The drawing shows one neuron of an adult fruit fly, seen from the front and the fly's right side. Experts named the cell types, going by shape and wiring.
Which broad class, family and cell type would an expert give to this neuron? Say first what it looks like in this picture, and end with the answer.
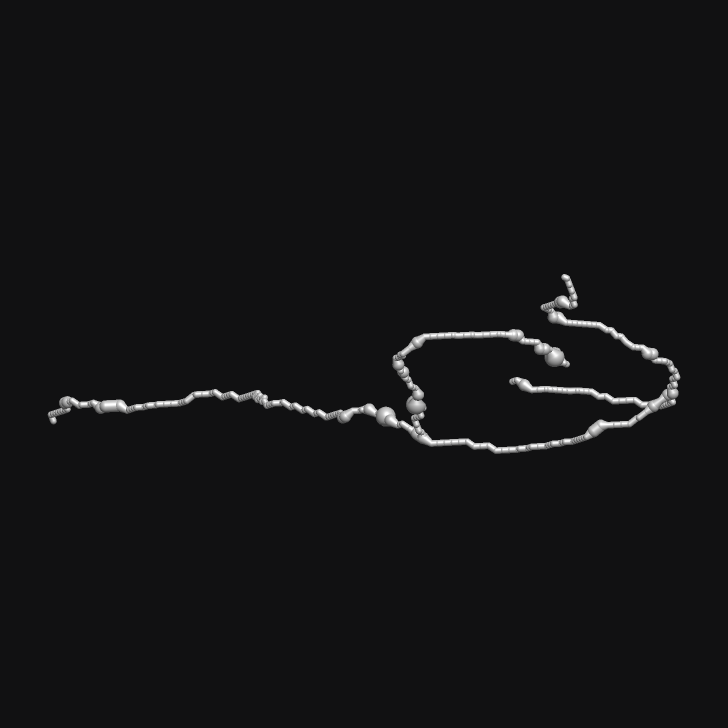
No cell body is drawn. There are a dozen or fewer branch ends. Its broad class is sensory neuron entering the nerve cord. Its family is called class mechanosensory tactile. Its cell type is SNta26.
